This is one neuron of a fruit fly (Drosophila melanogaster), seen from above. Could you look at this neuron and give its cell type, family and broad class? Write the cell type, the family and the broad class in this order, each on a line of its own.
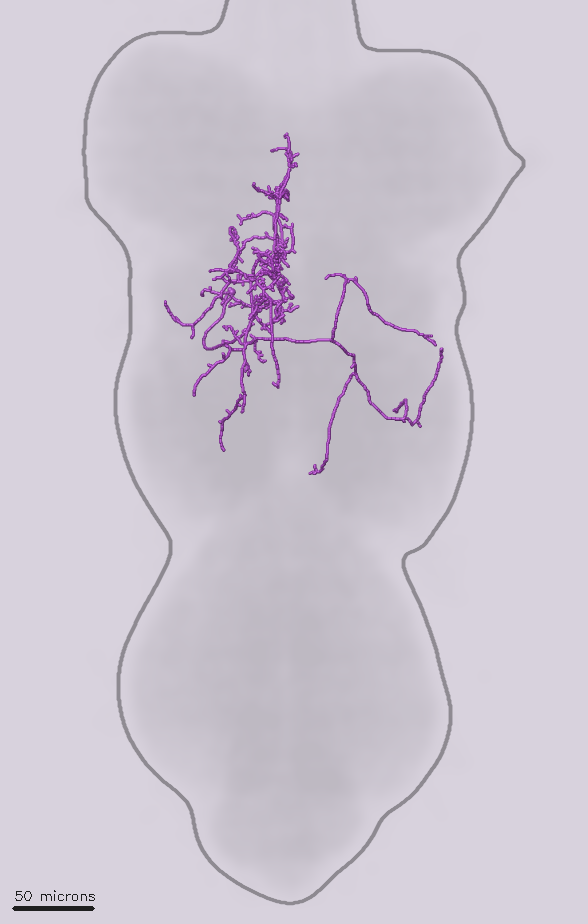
IN07B054
hemilineage 07B
nerve-cord intrinsic neuron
